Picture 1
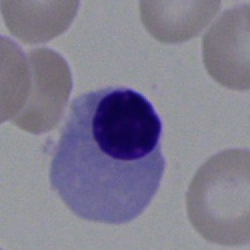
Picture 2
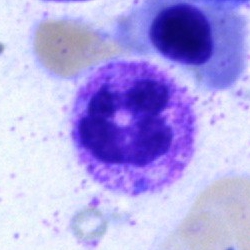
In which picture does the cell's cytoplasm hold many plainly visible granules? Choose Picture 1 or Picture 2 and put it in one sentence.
The cell in picture 2 has many visible granules in its cytoplasm.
